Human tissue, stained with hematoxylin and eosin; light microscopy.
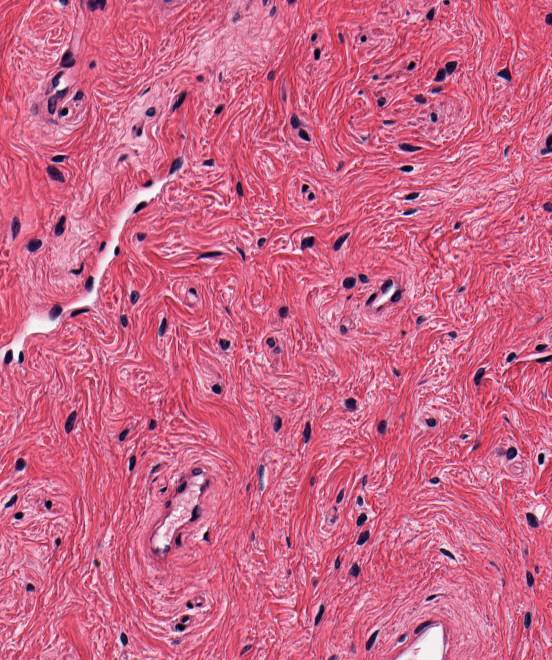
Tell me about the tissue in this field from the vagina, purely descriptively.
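Dense pink collagenous tissue occupies the entire field, and no epithelium is present. Its collagen fibres are wavy and swirl in interlacing directions rather than lying parallel. Cells are sparse, scattered fairly evenly between the fibres. Small thin-walled vessels with narrow lumens, one of them in the lower left centre, are ringed by concentric collagen.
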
